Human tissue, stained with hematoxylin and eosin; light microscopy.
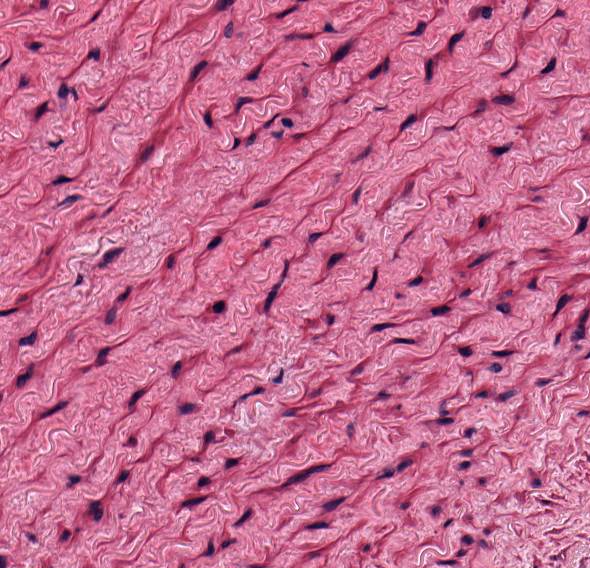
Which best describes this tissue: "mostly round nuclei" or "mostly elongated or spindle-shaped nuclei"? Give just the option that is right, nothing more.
Mostly elongated or spindle-shaped nuclei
